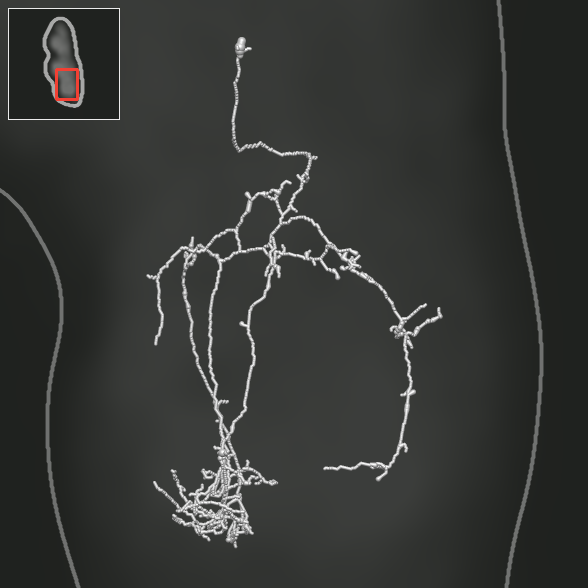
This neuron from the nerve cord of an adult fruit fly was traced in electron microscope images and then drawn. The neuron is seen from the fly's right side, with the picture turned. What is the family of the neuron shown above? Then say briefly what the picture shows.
Its family is hemilineage 03A. This is a nerve-cord intrinsic neuron. The picture shows dozens of branch ends. In this view it is taller than it is wide.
